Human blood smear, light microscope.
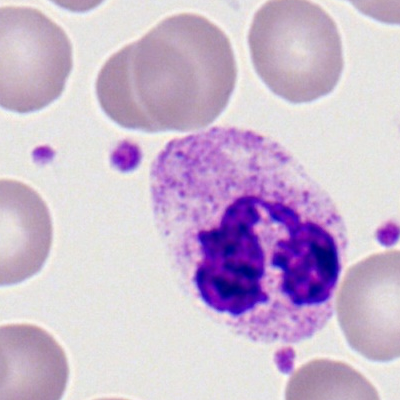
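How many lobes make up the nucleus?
Two.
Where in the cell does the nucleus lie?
In the lower half.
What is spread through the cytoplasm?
Scattered purple granules.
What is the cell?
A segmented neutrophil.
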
